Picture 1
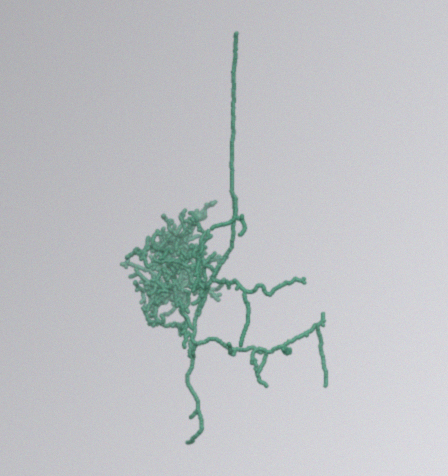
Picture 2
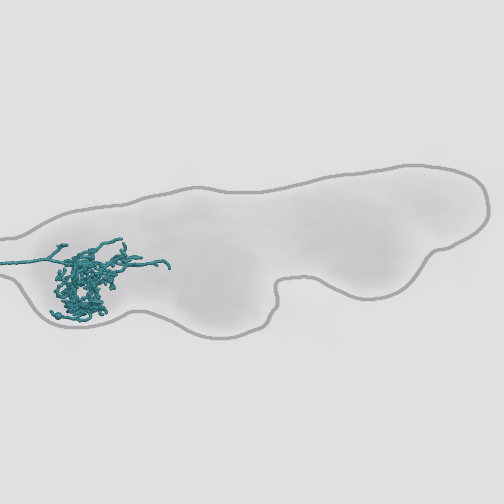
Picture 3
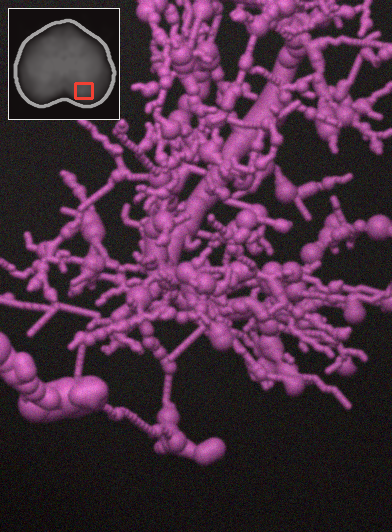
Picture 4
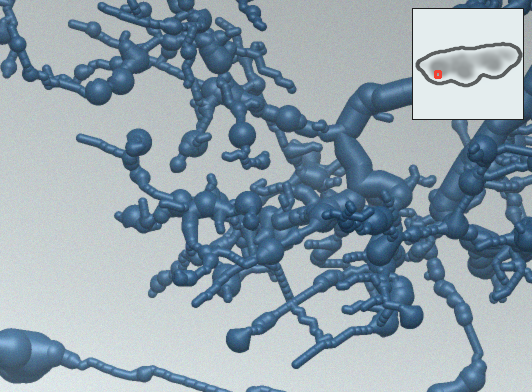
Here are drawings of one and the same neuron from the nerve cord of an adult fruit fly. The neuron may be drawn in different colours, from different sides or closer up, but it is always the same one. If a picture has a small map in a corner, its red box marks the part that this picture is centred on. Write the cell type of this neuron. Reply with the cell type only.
AN01B005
